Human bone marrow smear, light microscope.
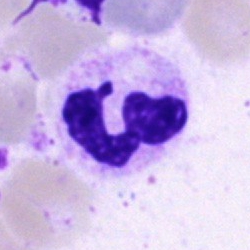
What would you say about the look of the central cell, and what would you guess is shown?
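Look first at the outline: it's round and smooth. The nucleus is bent into a U, with the opening facing upward. Its chromatin is dark purple and coarsely clumped, and I can't see any nucleoli. This one's a segmented neutrophil.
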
